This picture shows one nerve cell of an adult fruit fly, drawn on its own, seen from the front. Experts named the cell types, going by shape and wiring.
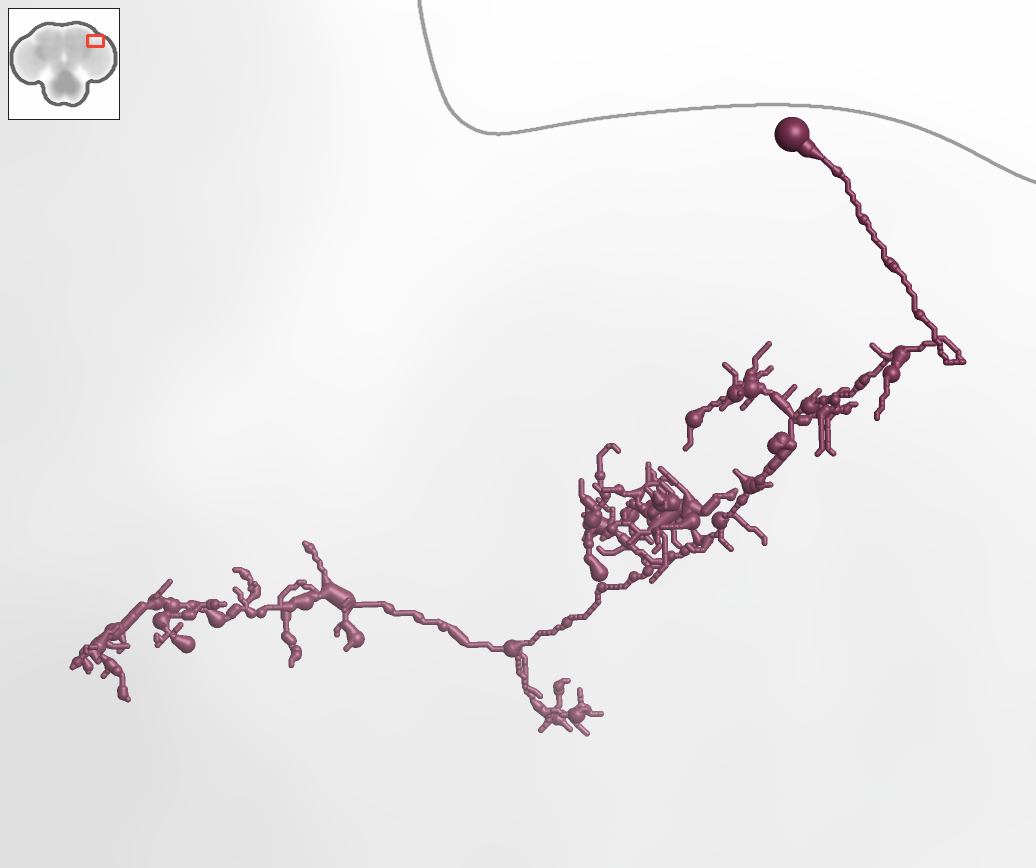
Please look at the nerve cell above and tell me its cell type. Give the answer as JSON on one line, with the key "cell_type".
{"cell_type": "TmY5a"}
